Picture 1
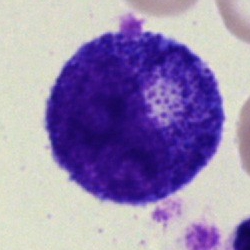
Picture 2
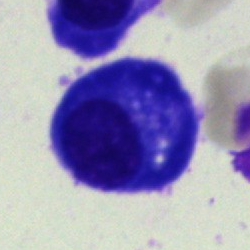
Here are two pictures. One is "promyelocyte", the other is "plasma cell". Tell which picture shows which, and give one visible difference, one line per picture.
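In picture 1 we see a promyelocyte: In the upper right there is a paler patch where separate dark granules stand out.
In picture 2 we see a plasma cell: No coloured granules are seen in the cytoplasm.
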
